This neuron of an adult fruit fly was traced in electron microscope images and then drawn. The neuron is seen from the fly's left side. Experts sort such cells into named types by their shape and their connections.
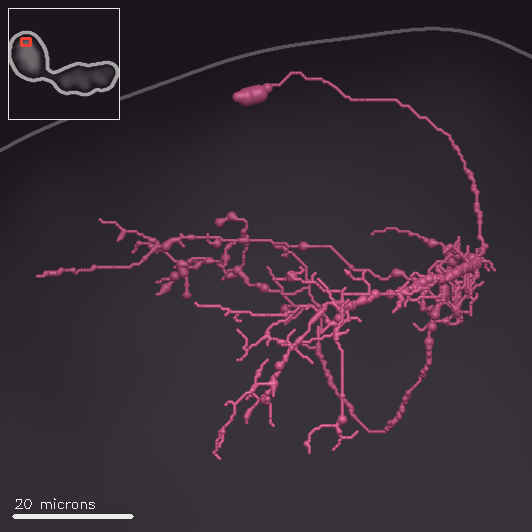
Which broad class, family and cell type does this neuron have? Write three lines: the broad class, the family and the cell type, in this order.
central-brain intrinsic neuron
hemilineage SMPpd1
CB3261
